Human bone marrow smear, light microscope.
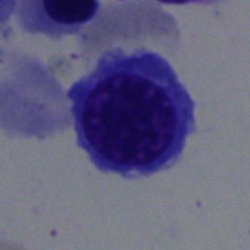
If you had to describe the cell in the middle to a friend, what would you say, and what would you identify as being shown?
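Roughly round in outline, the cell has small blunt bulges projecting along its edge. Its cytoplasm is deep blue and shows no granules. The cell is an erythroblast.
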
